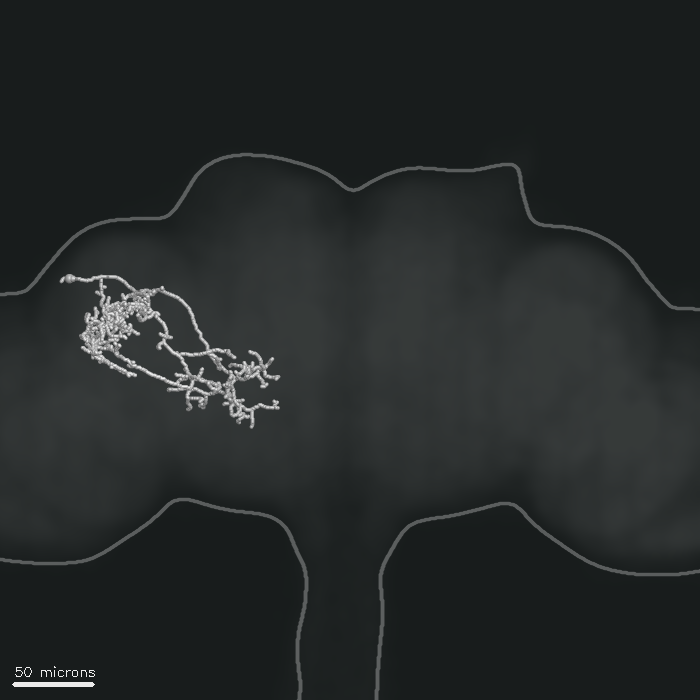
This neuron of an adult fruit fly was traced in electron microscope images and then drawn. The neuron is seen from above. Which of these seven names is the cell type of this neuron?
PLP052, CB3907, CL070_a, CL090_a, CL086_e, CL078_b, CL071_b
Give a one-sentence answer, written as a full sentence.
The cell type held by this neuron is CB3907.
